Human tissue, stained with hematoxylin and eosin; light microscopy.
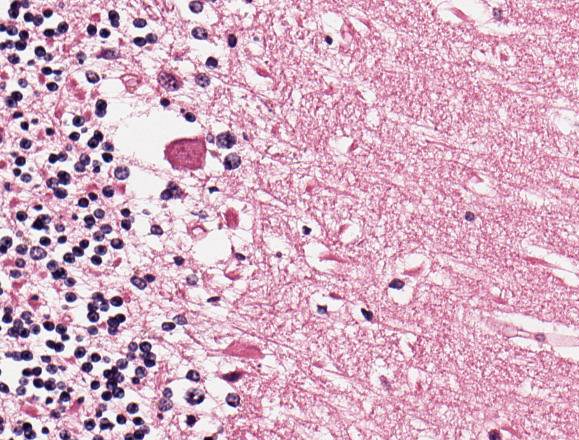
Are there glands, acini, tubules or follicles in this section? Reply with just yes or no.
No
